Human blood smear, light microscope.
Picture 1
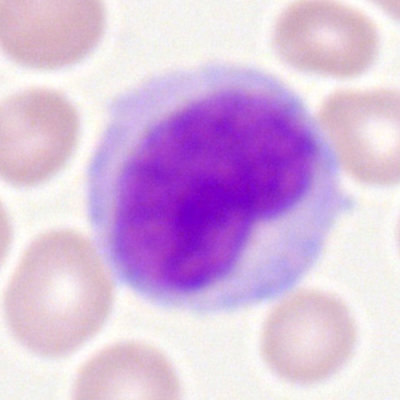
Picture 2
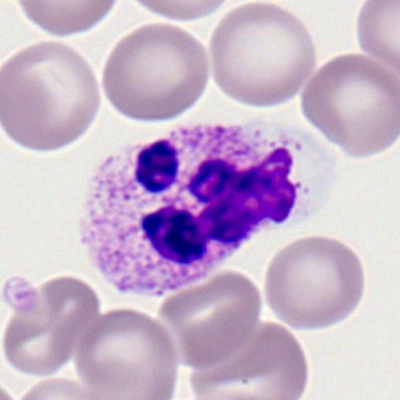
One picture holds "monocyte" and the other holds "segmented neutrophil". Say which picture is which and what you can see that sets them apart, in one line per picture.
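Picture 1 is a monocyte. No distinct granules are seen in the cytoplasm.
Picture 2 is a segmented neutrophil. Many small purple granules are scattered through the cytoplasm.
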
